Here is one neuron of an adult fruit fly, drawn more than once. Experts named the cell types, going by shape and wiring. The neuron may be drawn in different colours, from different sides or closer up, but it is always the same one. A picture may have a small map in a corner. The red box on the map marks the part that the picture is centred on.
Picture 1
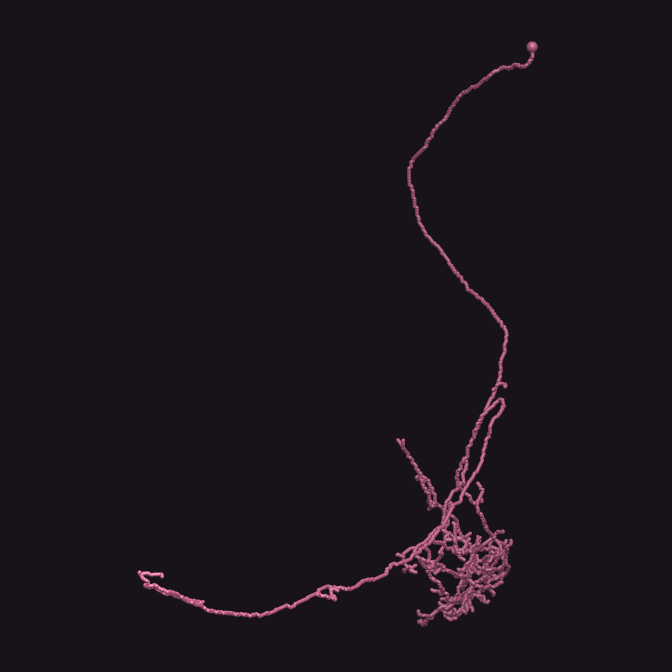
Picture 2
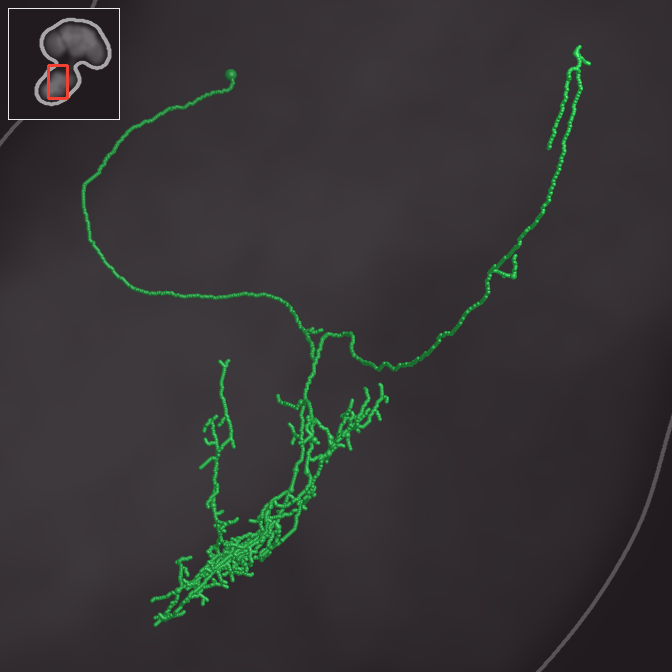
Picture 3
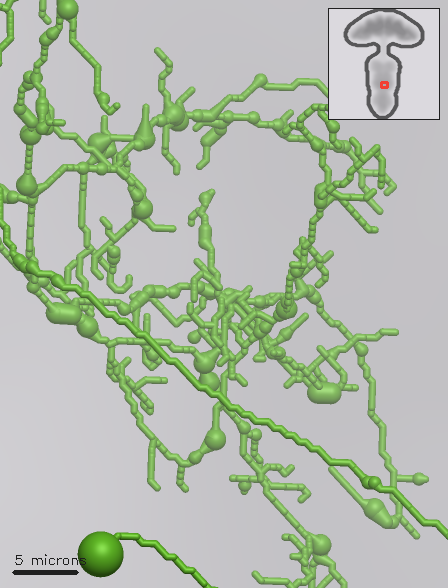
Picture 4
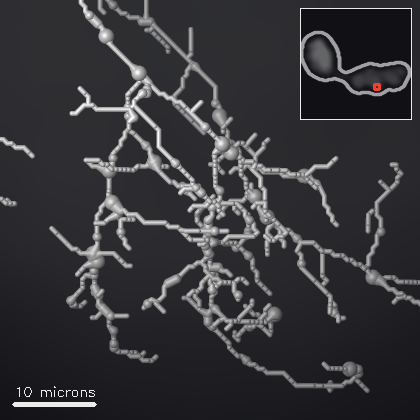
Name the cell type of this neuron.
IN23B089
